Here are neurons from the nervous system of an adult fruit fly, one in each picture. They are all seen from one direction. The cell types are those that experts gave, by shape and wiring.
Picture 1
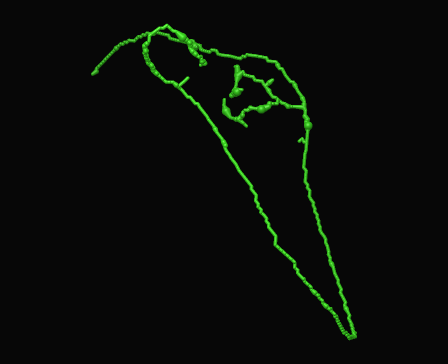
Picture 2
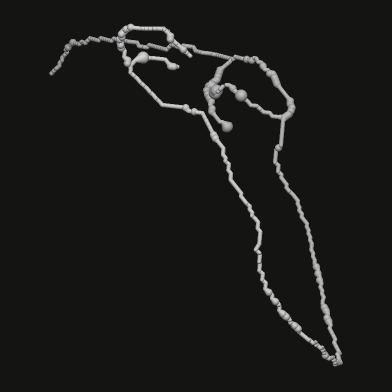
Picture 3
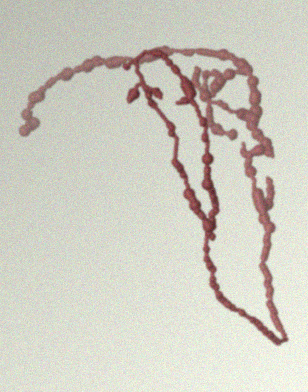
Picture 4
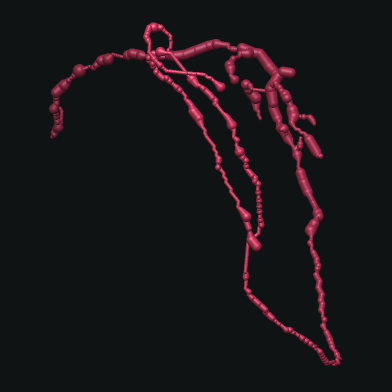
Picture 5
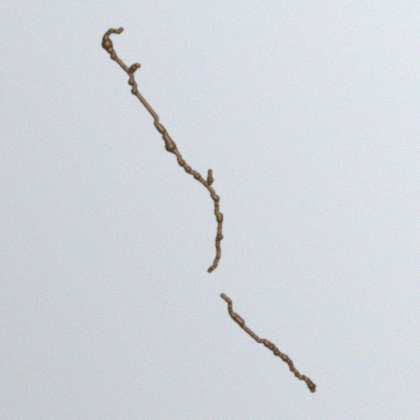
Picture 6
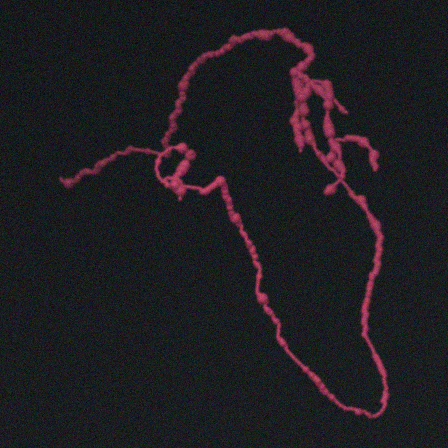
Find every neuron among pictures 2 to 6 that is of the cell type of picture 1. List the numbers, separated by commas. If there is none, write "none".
2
